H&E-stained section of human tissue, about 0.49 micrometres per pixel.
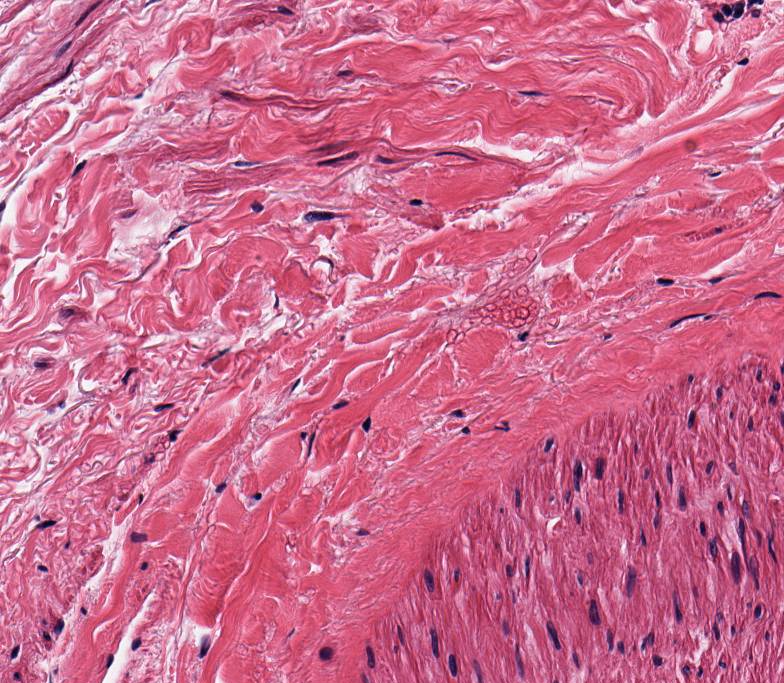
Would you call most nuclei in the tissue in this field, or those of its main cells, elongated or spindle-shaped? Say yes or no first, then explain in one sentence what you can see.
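Yes. The smooth muscle nuclei in the lower right are elongated and cigar-shaped.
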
